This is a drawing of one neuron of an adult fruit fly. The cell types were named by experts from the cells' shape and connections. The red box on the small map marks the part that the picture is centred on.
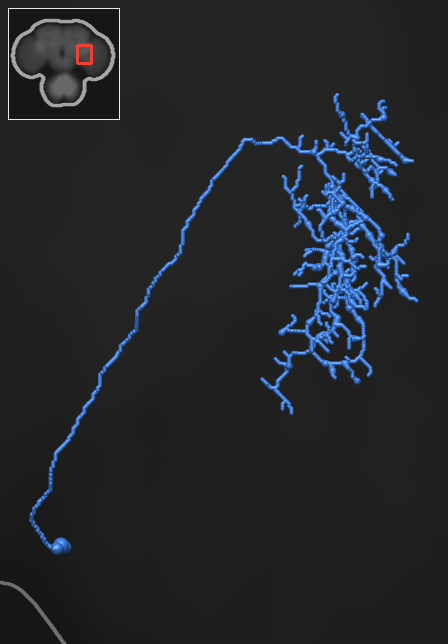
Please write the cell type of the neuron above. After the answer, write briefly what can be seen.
Its cell type is Li34a. It is an optic-lobe intrinsic neuron. The picture shows dozens of branch ends. As drawn here it is about as wide as it is tall.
